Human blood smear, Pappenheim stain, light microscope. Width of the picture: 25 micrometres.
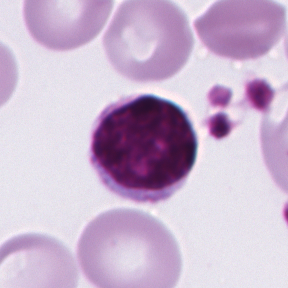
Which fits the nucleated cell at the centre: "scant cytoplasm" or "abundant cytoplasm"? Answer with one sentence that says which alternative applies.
Its nucleus occupies most of the cell.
